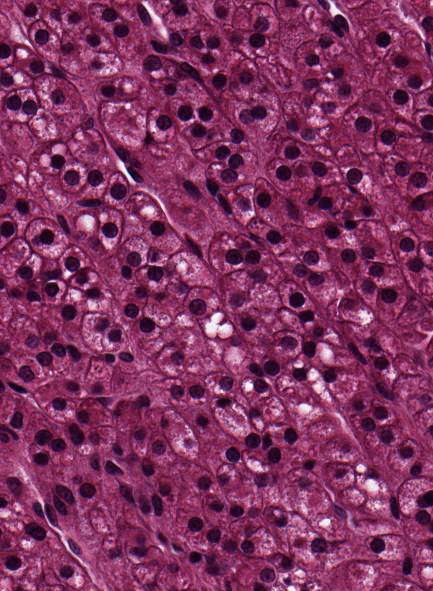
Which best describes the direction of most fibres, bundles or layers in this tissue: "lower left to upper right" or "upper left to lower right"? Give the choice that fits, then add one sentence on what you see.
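Upper left to lower right. The cells lie in long cords that run diagonally across the field from upper left to lower right.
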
